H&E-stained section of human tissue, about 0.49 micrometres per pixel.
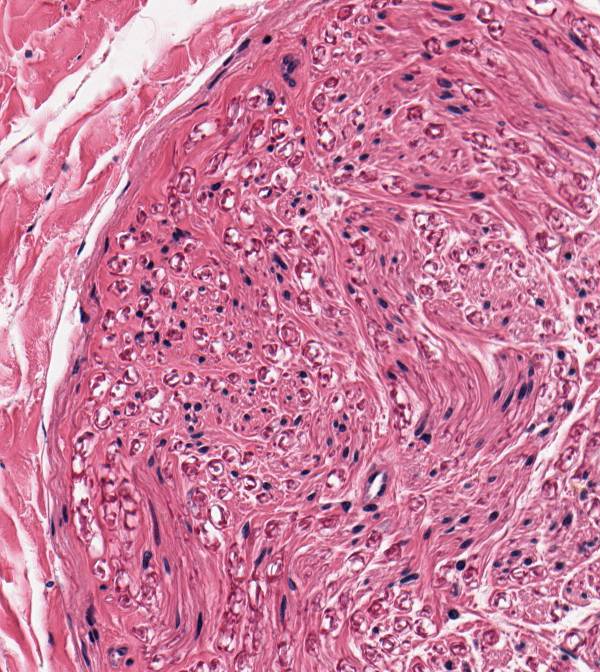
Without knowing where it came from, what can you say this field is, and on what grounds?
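The field shows a nerve fascicle, a large rounded bundle whose curved border sweeps from the top centre down the left side. Fibres cut across on the left form small round profiles, a pink central dot in a pale clear ring; centre and lower right, they run as wavy pink strands.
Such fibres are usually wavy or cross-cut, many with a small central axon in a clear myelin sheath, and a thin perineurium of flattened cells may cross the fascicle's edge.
A thin sheath of flattened cells, nuclei parallel to the left border, wraps the bundle.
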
